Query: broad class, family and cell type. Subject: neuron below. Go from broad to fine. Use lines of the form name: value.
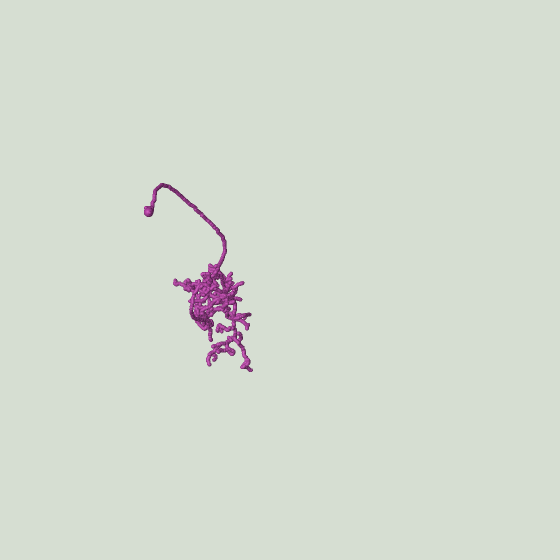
broad class: central-brain intrinsic neuron
family: hemilineage AOTUv1_ventral
cell type: PS023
